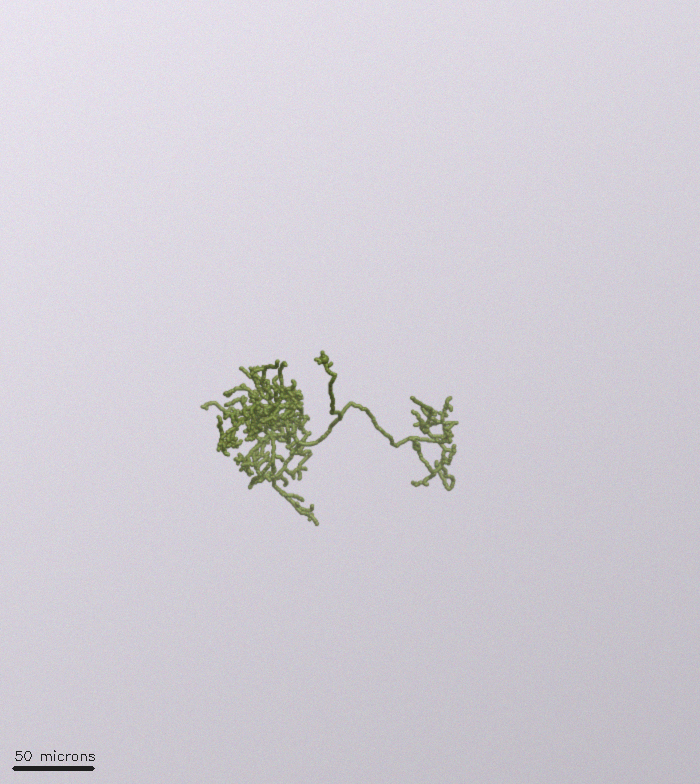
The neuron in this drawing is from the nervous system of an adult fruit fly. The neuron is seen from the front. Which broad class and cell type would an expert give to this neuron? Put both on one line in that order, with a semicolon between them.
central-brain intrinsic neuron; CB0751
